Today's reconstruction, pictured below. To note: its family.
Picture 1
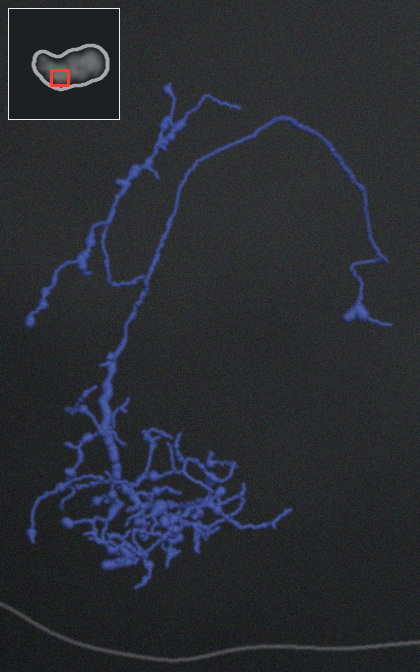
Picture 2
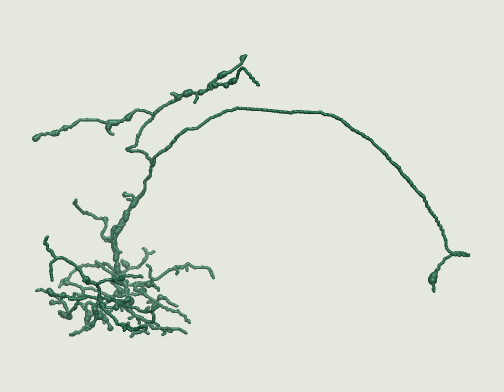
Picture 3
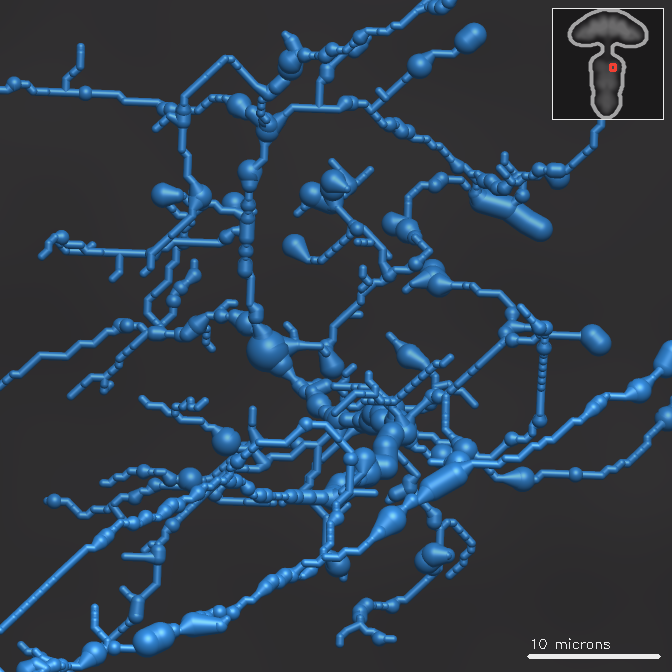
hemilineage 12B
